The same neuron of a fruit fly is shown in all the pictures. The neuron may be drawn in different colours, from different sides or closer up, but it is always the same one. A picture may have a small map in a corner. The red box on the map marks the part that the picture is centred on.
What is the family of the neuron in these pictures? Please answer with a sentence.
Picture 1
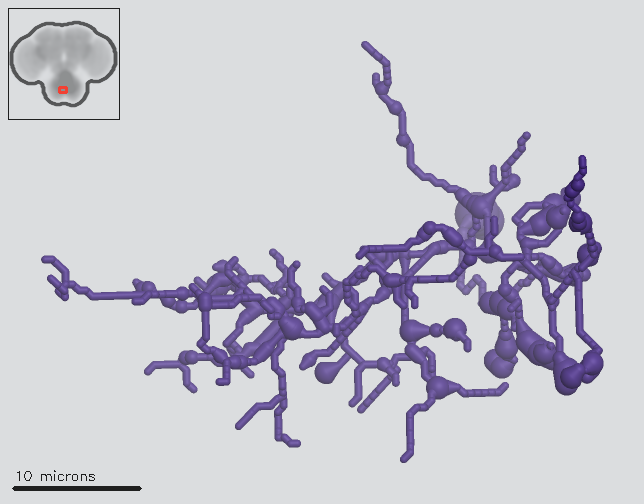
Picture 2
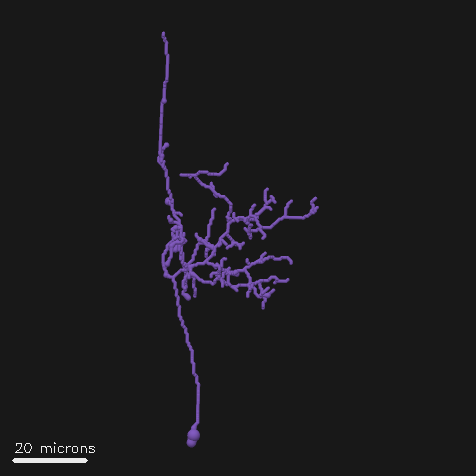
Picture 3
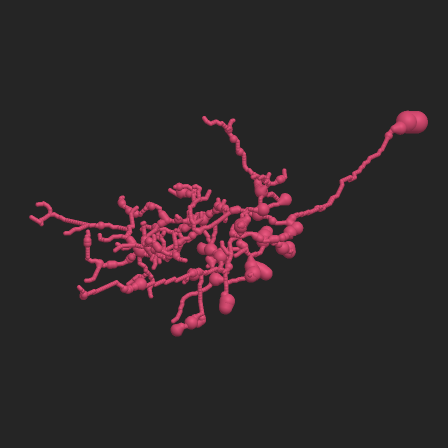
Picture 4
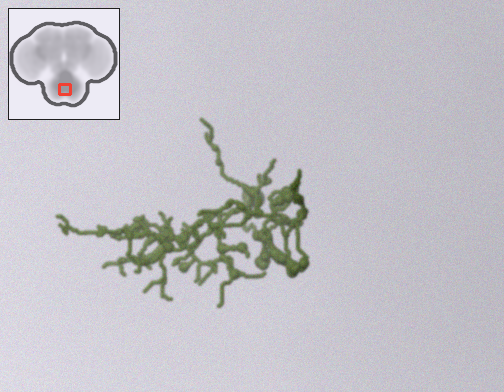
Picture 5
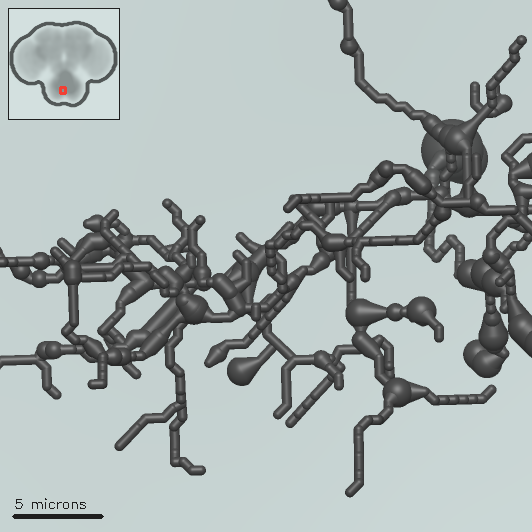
The family is hemilineage 01B.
